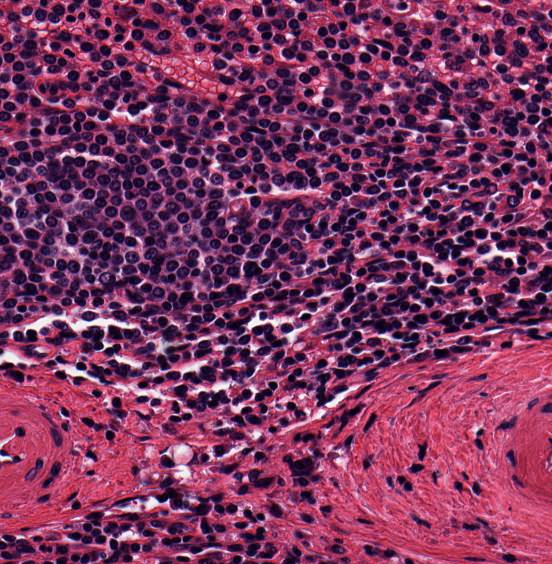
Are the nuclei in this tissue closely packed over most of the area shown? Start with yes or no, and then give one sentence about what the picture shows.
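Yes. Densely packed small round cells form a diffuse sheet over the upper two-thirds of the field.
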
